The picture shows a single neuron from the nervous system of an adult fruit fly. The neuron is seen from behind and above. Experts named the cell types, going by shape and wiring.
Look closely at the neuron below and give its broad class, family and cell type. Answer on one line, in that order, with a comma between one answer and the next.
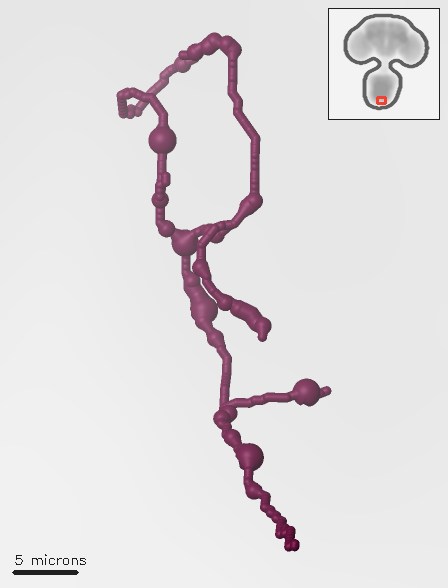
sensory neuron entering the nerve cord, class mechanosensory tactile, SNta38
